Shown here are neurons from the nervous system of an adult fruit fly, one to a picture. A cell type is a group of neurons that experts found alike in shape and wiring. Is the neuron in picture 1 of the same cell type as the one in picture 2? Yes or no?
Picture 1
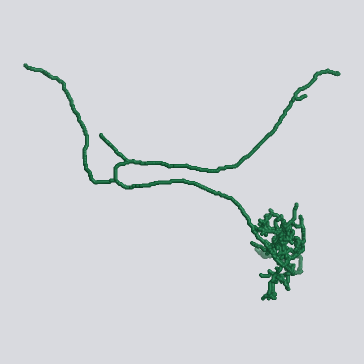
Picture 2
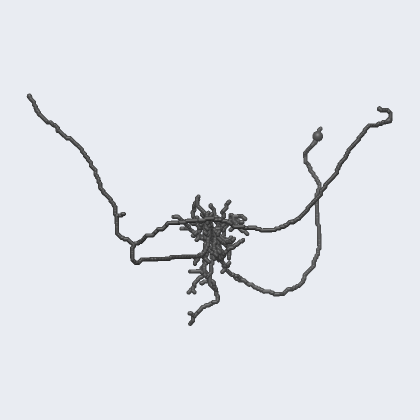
yes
